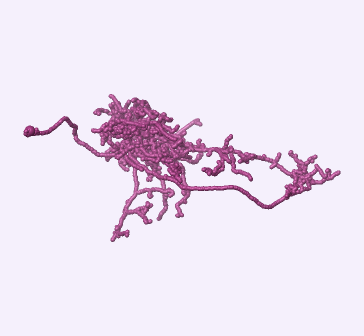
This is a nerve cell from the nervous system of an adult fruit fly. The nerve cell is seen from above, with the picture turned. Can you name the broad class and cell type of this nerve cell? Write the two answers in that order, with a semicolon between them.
central-brain intrinsic neuron; PLP092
